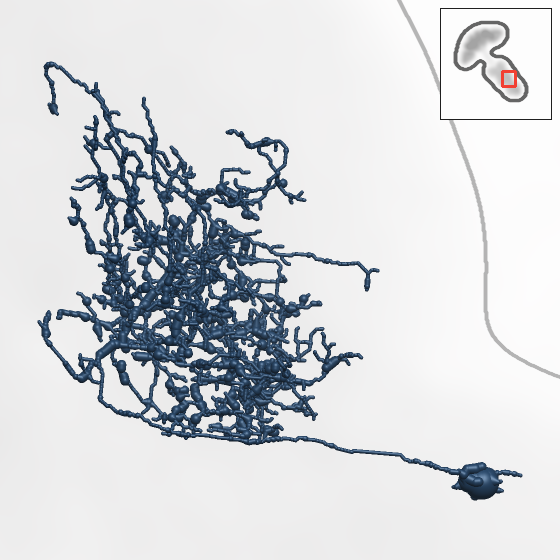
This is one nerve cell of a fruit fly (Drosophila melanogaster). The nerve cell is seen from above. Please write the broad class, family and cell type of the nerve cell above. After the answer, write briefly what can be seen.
It is a nerve-cord intrinsic neuron. The family is hemilineage 01B. Its cell type is IN01B006. It lies in the nerve cord. The cell body can be seen at the lower right of the picture. The picture shows more than a hundred branch ends.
